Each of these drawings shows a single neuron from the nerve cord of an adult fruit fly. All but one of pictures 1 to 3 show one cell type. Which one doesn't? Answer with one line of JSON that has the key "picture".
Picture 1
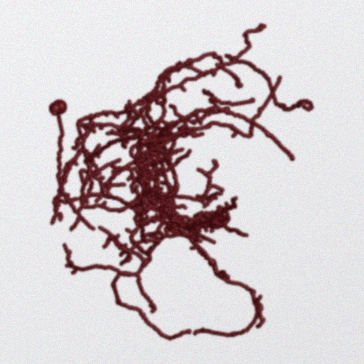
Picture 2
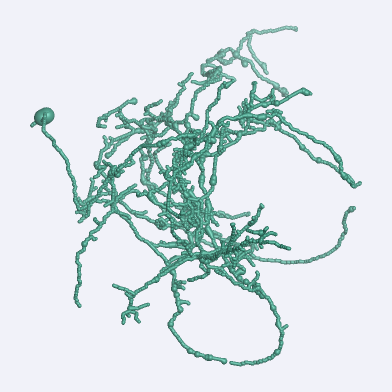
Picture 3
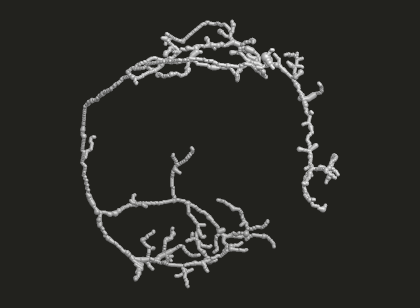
{"picture": 3}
